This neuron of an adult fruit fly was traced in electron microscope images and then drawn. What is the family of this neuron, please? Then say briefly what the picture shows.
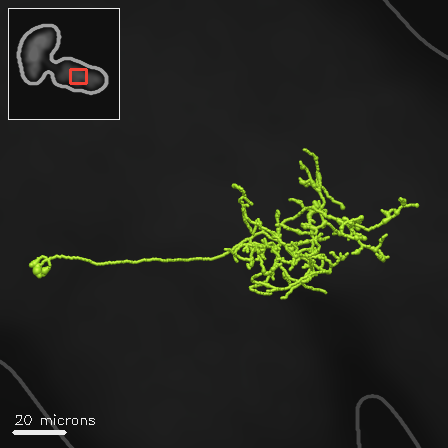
The family is hemilineage 13B. Its broad class is nerve-cord intrinsic neuron. It lies in the nerve cord. From left to right in the picture it spans about 160 microns. Dozens of branch ends can be seen.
